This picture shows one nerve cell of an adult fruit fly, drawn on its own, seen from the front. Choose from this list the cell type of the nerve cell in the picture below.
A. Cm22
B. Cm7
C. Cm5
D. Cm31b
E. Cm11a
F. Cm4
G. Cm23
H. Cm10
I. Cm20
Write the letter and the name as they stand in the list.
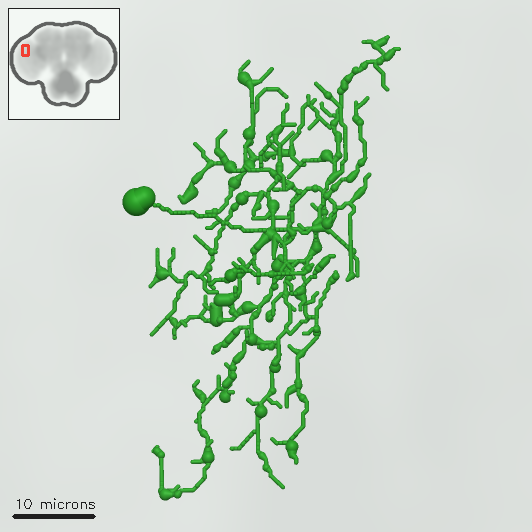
B. Cm7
